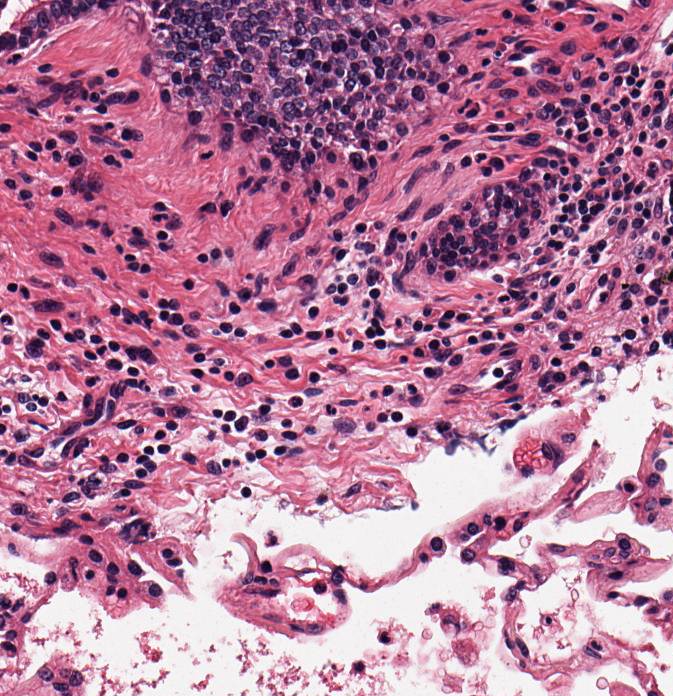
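Lung: at top centre I see a dense cluster of small round dark-nucleated lymphocytes, and a second, smaller compact one just right of centre. Between the cells, pink wavy collagen bundles hold elongated spindle-shaped nuclei. At lower right, flattened cells with small nuclei line thin walls.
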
